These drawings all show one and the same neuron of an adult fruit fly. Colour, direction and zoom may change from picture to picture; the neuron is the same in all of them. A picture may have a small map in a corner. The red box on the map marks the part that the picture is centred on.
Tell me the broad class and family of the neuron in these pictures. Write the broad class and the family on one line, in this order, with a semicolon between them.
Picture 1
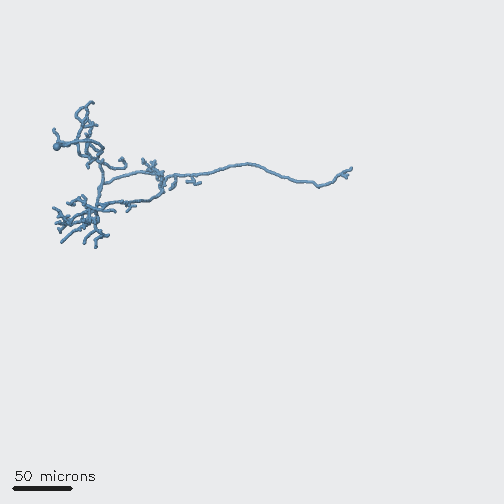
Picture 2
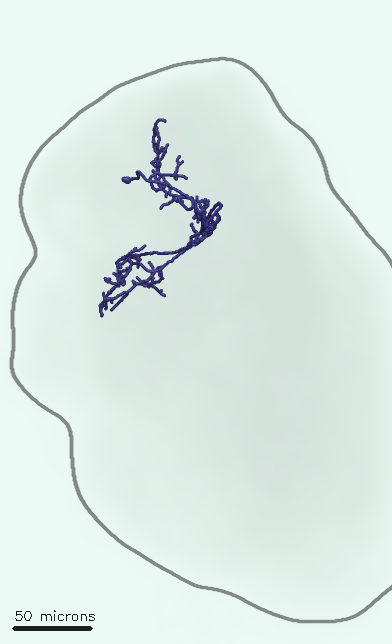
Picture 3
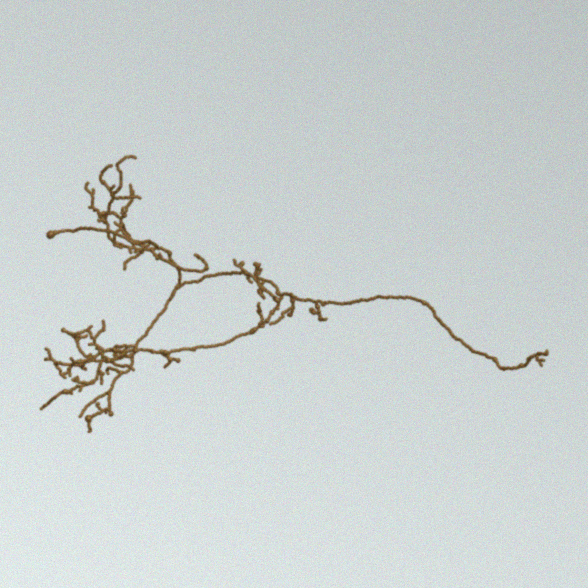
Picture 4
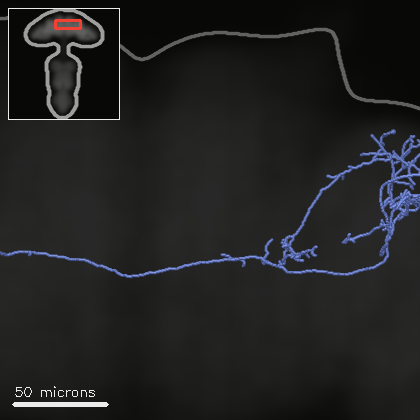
central-brain intrinsic neuron; hemilineage VLPd1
